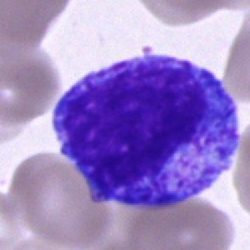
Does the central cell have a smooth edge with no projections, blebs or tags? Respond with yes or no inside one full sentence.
No, there is a ragged or frayed outline, or projections, blebs or tags, on this cell.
